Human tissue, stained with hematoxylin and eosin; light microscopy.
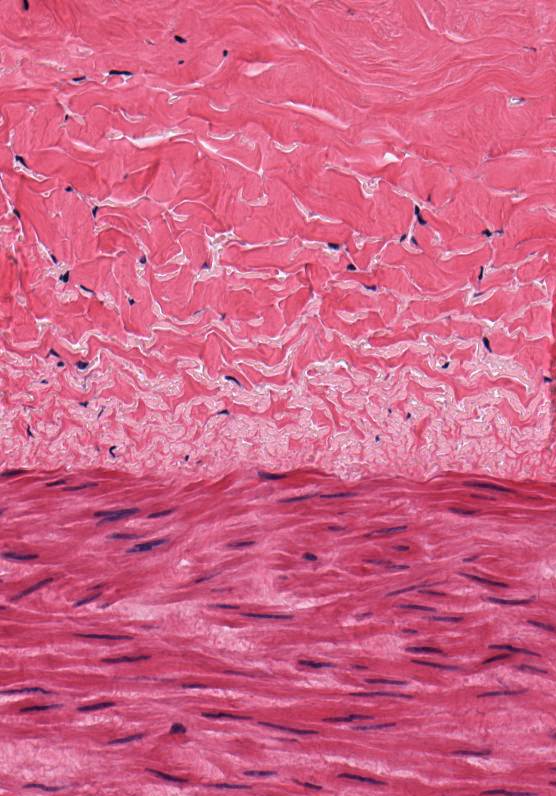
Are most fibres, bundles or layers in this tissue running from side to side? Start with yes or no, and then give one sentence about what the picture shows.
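Yes. The lower zone is smooth muscle whose cells and nuclei run mostly horizontally across the field.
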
